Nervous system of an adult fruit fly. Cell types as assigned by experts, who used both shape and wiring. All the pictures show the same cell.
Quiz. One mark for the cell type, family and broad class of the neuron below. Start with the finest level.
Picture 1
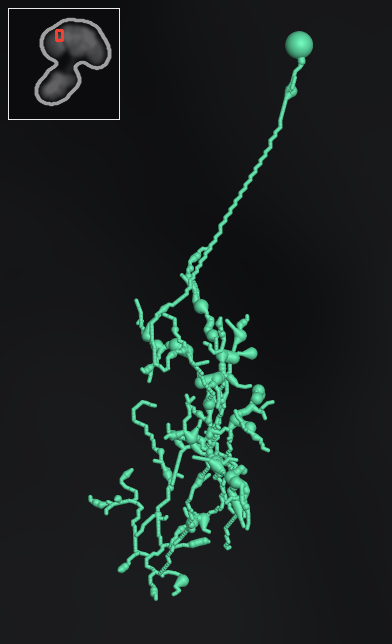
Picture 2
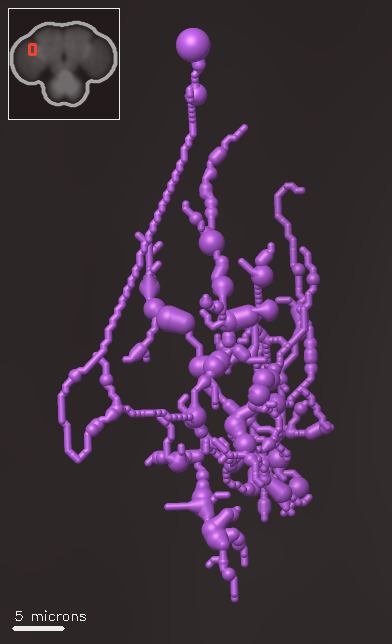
Mi10; Mi; optic-lobe intrinsic neuron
